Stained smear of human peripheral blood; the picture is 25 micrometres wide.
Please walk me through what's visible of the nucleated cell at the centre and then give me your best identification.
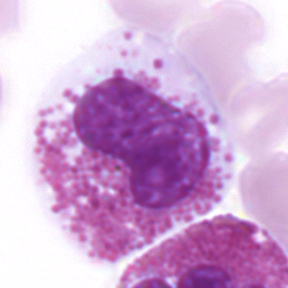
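First, the cell outline is roughly round. Second, round pink-orange granules of fairly even size crowd the cytoplasm. Third, toward the top of the cell the granules are sparser, so pale cytoplasm shows between them. Last, the name: eosinophil.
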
